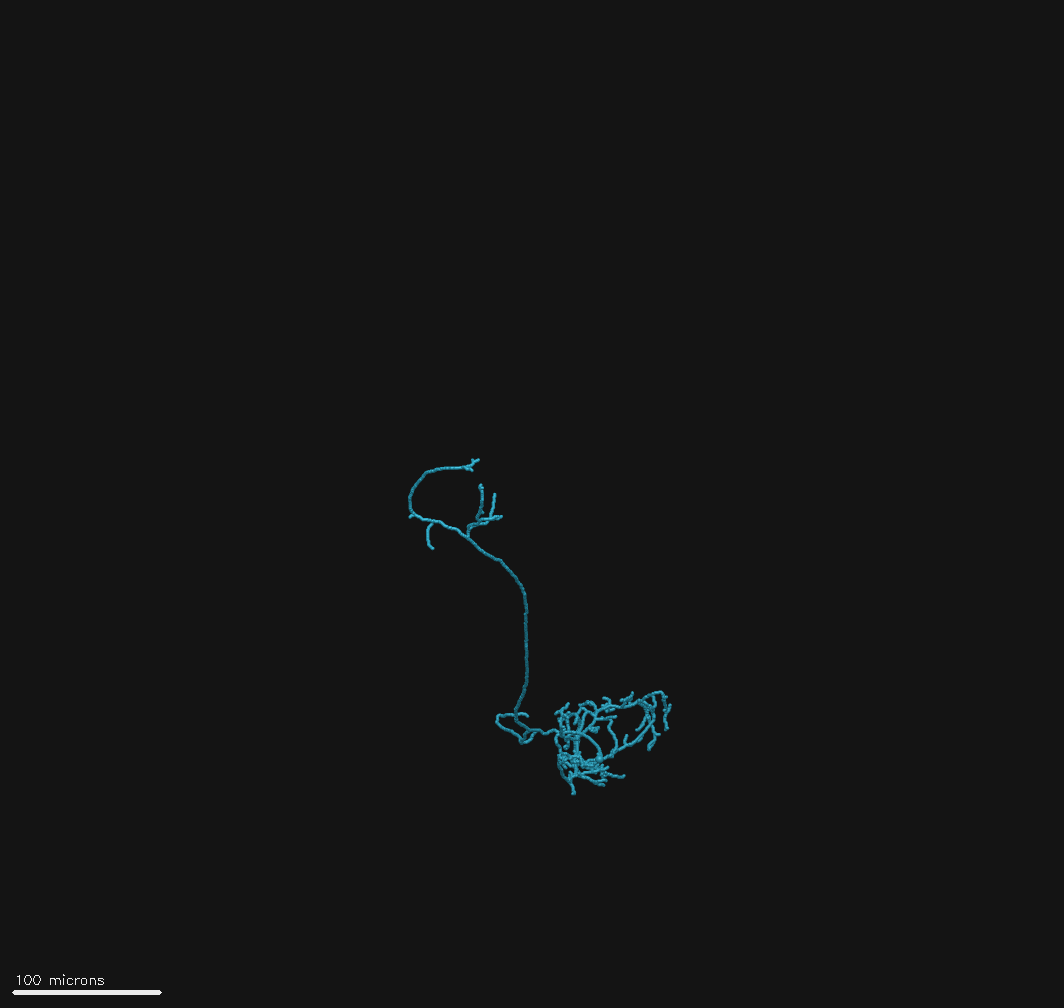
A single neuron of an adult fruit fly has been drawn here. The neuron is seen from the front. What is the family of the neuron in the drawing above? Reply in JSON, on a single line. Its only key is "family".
{"family": "hemilineage 08B"}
